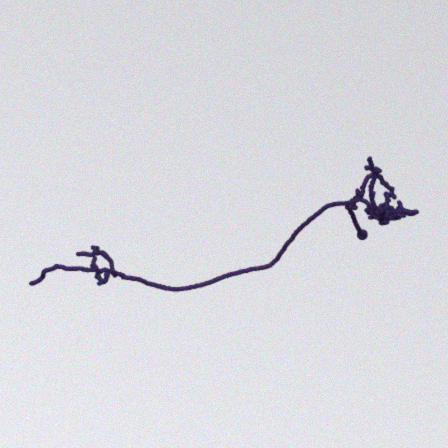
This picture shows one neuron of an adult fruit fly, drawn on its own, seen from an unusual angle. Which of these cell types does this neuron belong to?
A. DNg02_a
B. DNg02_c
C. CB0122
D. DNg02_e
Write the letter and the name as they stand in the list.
A. DNg02_a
